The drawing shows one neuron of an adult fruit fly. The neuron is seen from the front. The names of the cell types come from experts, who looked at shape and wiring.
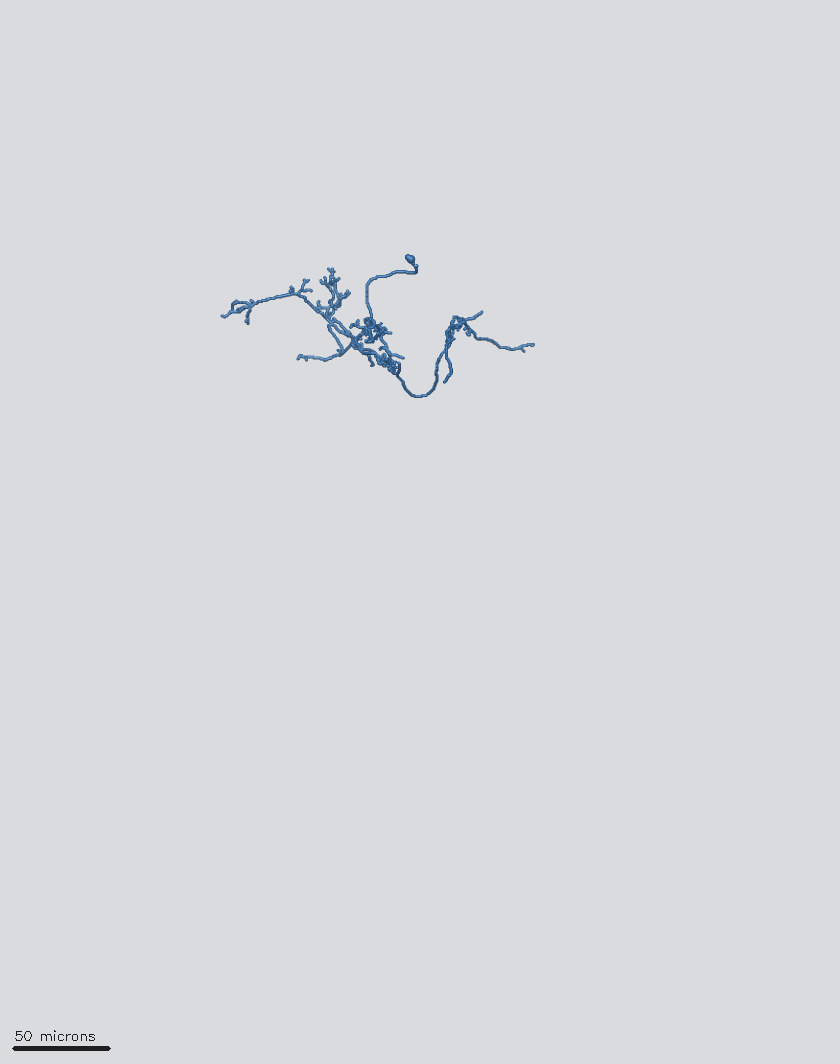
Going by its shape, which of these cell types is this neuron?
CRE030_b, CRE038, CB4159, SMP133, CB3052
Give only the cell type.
SMP133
